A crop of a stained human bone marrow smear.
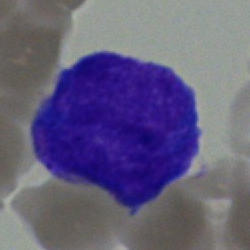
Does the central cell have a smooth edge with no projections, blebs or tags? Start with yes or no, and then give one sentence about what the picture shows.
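No. The cell is roughly round with a slightly bumpy, irregular edge.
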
